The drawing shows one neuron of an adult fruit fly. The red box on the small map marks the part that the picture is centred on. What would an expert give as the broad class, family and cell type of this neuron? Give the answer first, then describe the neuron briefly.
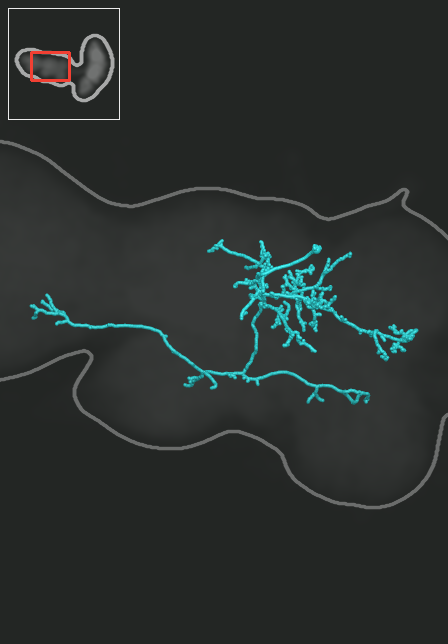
Its broad class is nerve-cord intrinsic neuron. Its family is hemilineage 08B. Its cell type is IN08B067. It is in the nerve cord and does not reach the brain. In this view it is wider than it is tall.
